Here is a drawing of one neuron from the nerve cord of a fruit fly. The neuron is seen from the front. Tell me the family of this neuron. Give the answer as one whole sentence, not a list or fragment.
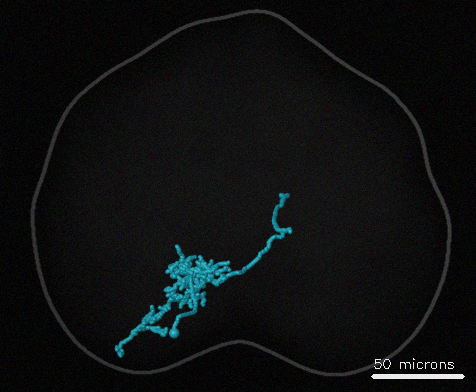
Concerning family, this neuron is hemilineage 10B.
